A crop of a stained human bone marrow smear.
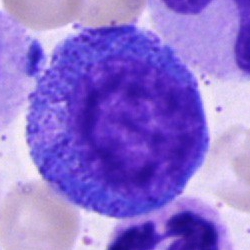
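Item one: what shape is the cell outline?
Roughly round.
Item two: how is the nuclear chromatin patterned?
Patchy, with lighter and darker purple areas.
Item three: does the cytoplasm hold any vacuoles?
None are seen; a small dark blue fragment lies against the upper left edge.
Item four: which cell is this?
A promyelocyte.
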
